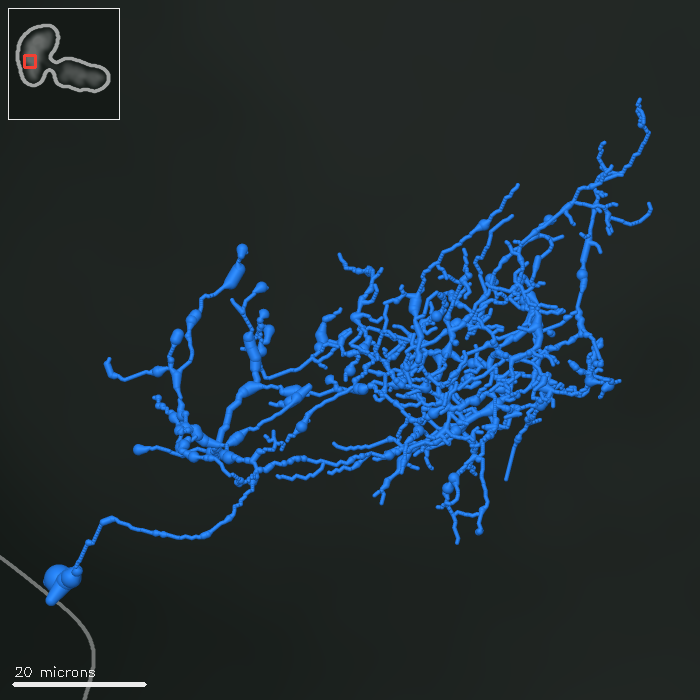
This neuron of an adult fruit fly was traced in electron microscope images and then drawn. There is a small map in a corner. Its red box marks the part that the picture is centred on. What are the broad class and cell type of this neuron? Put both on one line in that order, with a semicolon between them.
central-brain intrinsic neuron; CB0800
